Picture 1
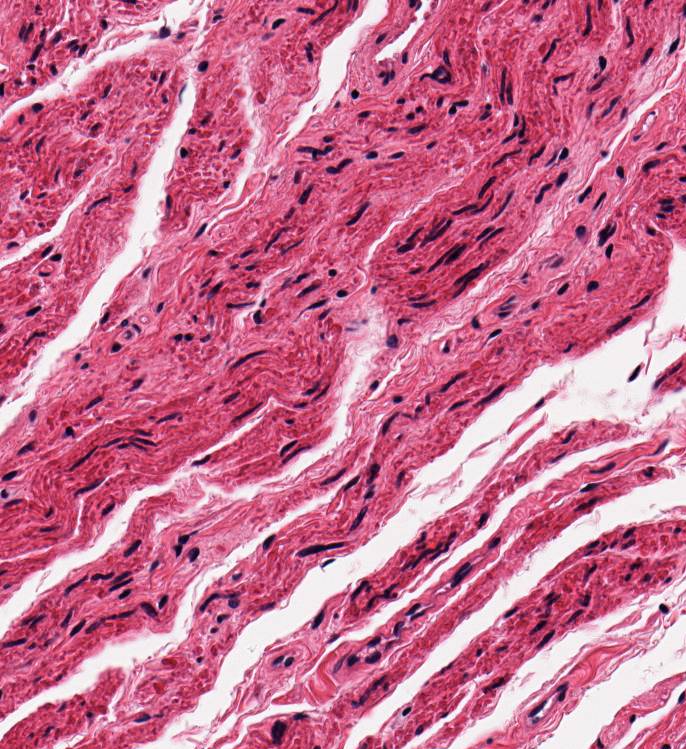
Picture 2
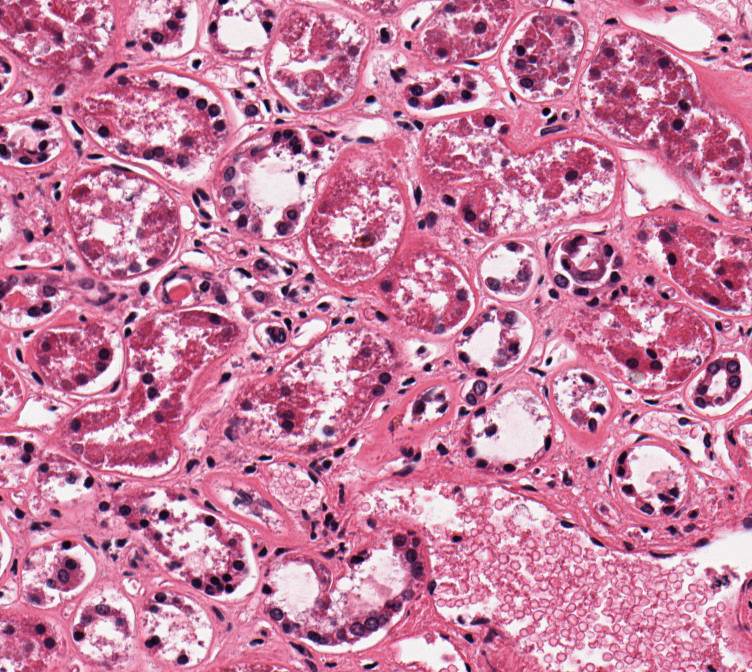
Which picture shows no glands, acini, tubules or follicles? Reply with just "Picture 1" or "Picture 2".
Picture 1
